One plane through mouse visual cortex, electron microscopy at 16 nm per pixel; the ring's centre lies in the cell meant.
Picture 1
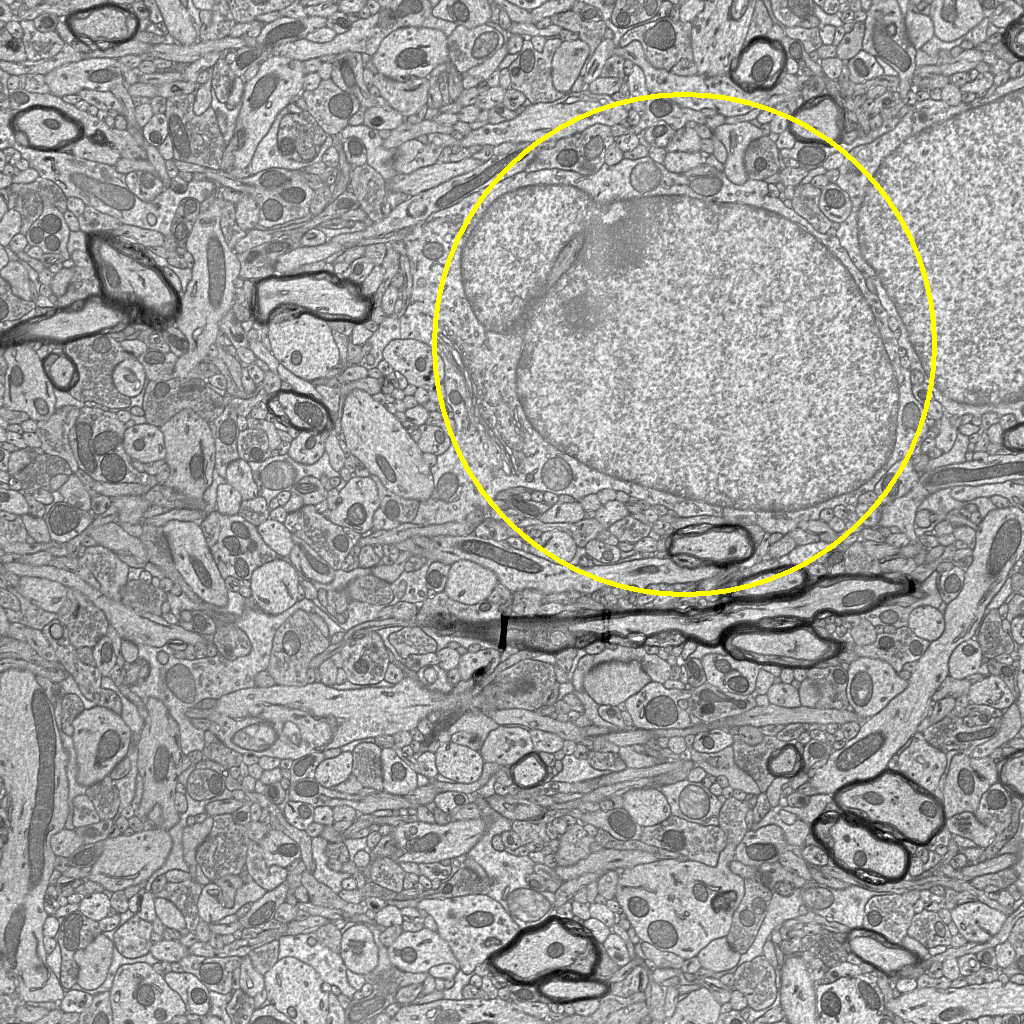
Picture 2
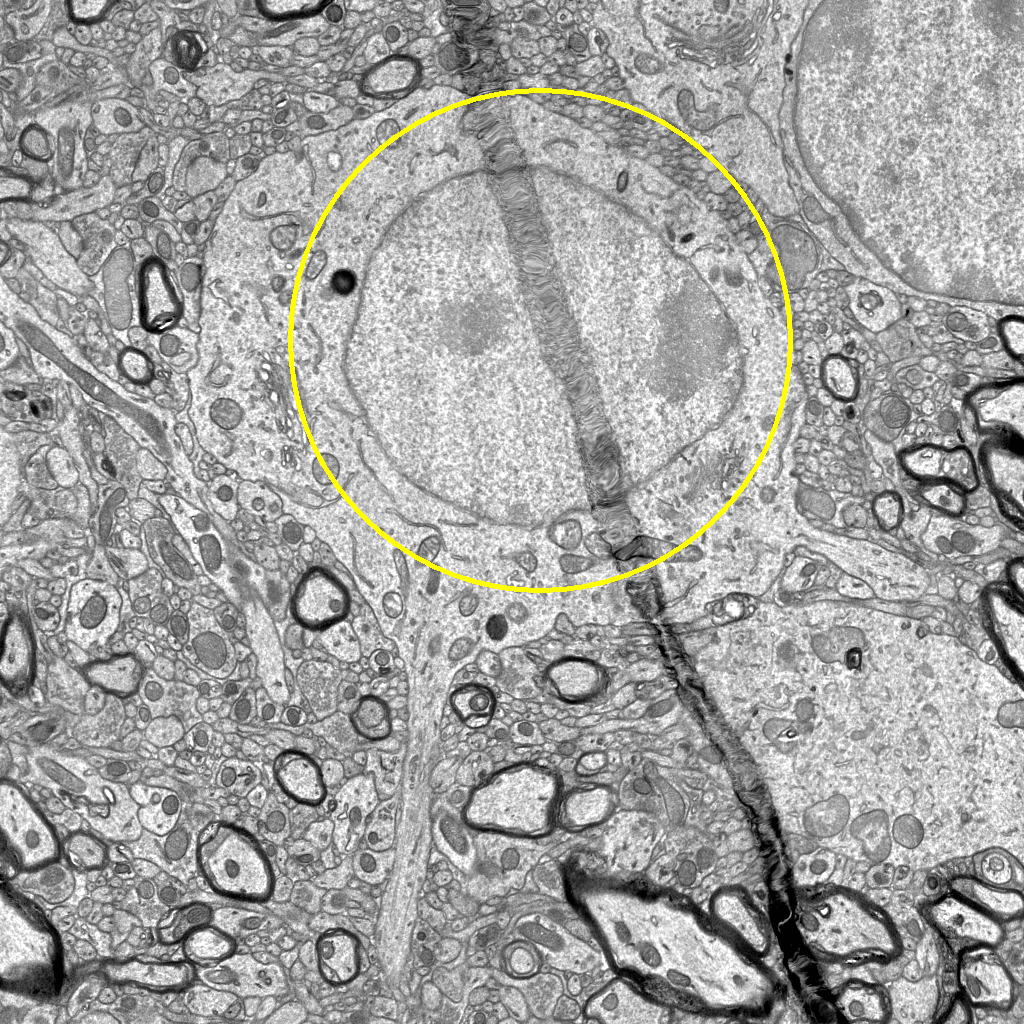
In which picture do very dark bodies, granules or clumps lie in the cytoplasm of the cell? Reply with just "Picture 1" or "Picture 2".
Picture 2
